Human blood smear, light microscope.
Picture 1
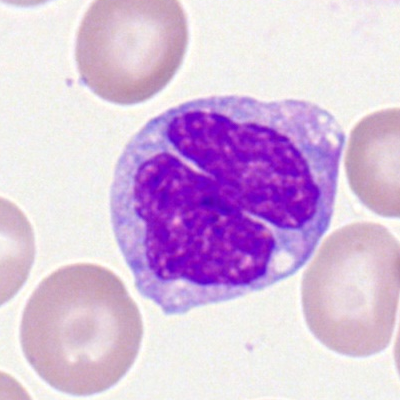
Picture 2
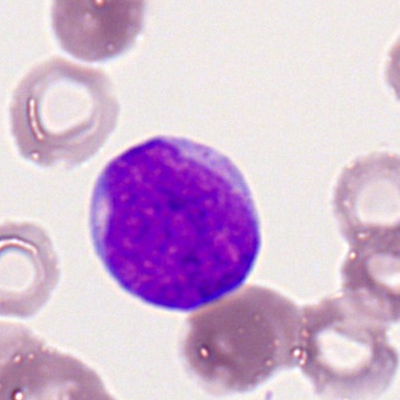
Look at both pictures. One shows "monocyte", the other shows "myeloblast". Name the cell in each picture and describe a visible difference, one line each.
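Picture 1 – monocyte. A small clear vacuole sits in the cytoplasm beside the lower right edge of the nucleus.
Picture 2 – myeloblast. No vacuoles are visible in the cell.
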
